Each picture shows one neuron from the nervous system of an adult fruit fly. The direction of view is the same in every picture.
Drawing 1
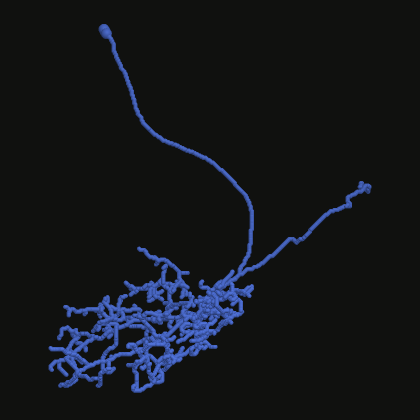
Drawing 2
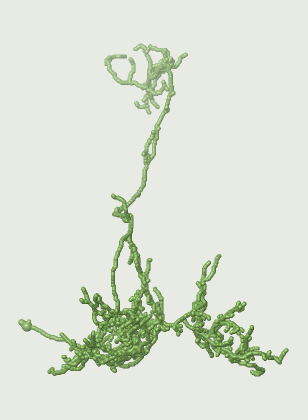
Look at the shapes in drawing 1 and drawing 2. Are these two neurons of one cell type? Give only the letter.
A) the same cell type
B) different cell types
B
